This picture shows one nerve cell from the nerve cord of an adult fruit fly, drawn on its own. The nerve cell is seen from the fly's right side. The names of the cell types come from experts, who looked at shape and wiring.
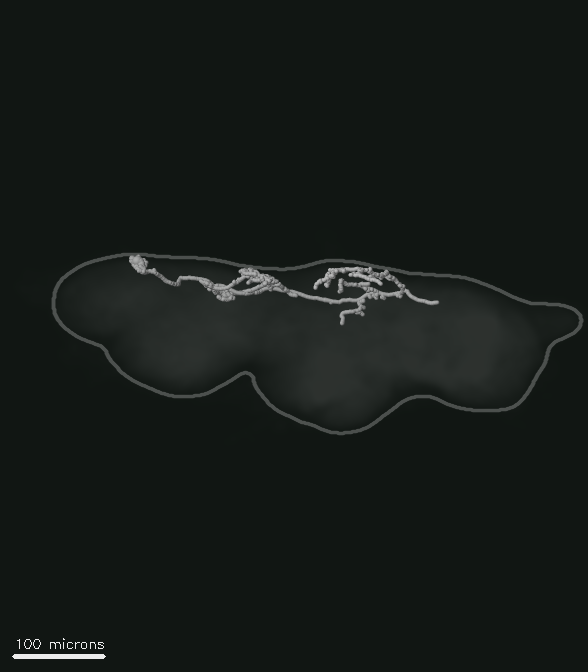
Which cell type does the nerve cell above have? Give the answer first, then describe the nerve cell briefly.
The cell type is IN19B002. Its broad class is nerve-cord intrinsic neuron. From left to right in the picture it spans about 350 microns. As drawn here it is more than twice as wide as it is tall.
